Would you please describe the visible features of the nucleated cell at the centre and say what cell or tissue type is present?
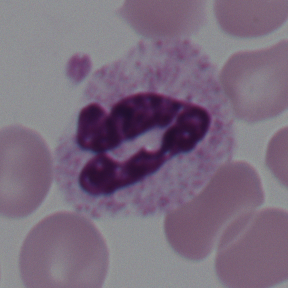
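The nucleus takes the form of a folded band whose upper and lower limbs meet on the right, leaving a pale gap between them. Shallow constrictions along the band mark off several lobes, and no nucleoli are visible. Abundant cytoplasm stains pale pinkish-lilac. The nucleated cell at the centre is a segmented neutrophil.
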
